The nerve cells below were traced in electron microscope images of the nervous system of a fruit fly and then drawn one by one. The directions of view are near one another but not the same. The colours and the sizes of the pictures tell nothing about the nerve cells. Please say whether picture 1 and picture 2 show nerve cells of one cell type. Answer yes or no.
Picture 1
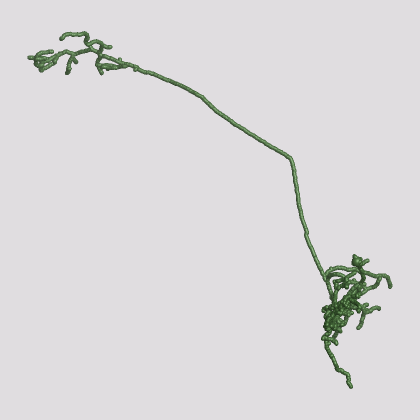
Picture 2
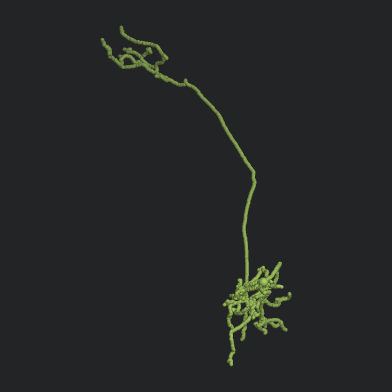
yes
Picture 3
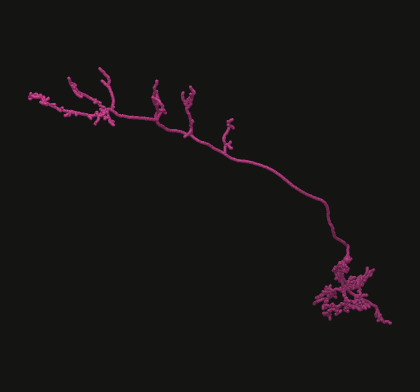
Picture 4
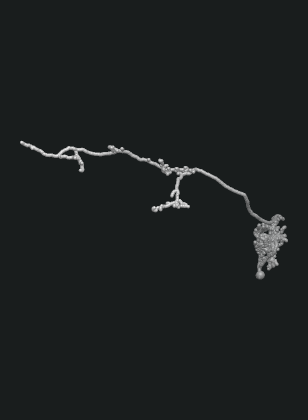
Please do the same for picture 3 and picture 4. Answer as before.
no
